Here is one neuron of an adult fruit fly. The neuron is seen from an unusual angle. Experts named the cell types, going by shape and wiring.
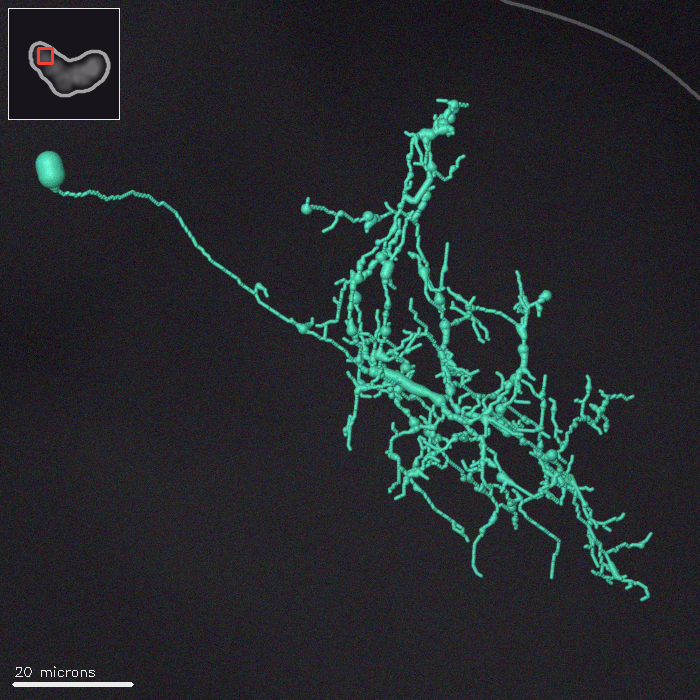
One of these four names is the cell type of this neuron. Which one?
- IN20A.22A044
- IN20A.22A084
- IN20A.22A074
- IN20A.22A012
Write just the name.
IN20A.22A044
